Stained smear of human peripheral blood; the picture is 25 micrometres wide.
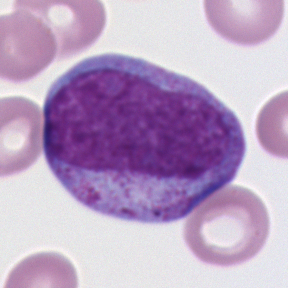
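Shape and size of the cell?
Oval, about 18 by 14 micrometres, with a smooth, even border.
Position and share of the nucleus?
It sits in the upper part of the cell and fills about 70% of its area; most of the cytoplasm is gathered below it and holds fine reddish-purple granules.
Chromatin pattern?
Finely granular and lacy, with no coarse dark clumps.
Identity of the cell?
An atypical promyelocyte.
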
